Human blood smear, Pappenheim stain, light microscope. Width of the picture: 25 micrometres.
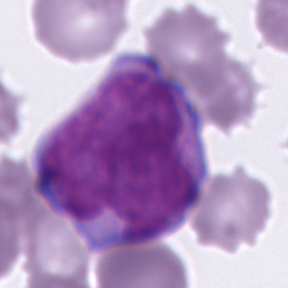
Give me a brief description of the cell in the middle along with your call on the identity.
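First, the outline: irregular and angular rather than smoothly round, with the cell measuring about 18 by 15 micrometres. Second, the nucleus: a single unlobed mass of about 16 by 14 micrometres, filling about 80% of the cell's area. Third, the chromatin: finely textured and delicate, with no coarse dark clumps. Fourth, the cytoplasm: a scant rim, widest at the lower edge of the cell. The cell is a myeloblast.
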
